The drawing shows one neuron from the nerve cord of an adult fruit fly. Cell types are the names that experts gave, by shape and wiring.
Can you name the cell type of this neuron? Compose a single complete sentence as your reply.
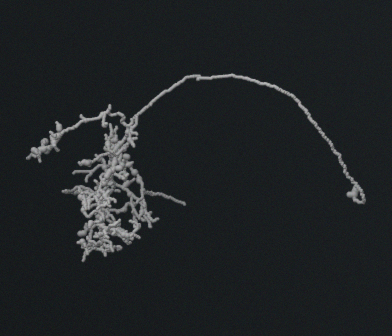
The cell type of the neuron here is IN12B043.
